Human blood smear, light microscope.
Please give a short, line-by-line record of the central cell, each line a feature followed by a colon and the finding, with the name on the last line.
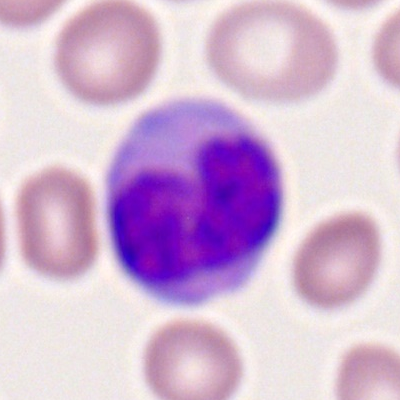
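Outline: round, smooth
Nucleus: fills lower and right part
Cytoplasm: mainly upper left, pale lilac-blue
Chromatin: dark purple, coarsely clumped
Name: monocyte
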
